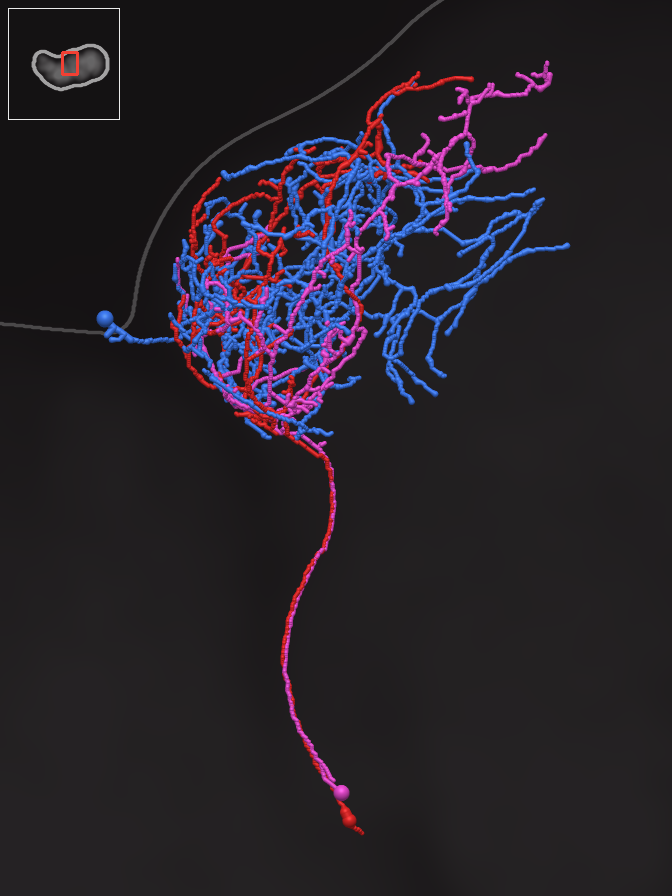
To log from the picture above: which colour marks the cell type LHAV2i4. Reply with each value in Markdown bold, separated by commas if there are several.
**red**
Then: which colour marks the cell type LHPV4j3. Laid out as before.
**blue**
